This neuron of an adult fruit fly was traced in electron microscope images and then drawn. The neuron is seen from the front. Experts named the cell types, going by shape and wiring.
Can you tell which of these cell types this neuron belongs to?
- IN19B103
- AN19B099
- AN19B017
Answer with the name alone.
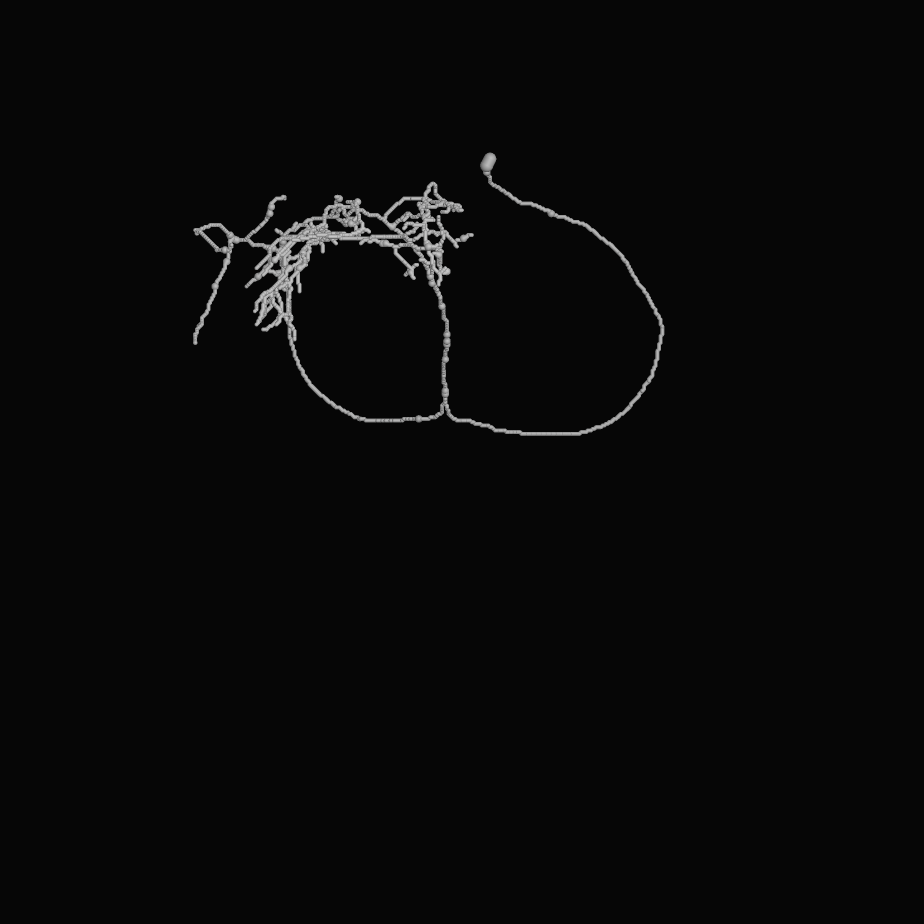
IN19B103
